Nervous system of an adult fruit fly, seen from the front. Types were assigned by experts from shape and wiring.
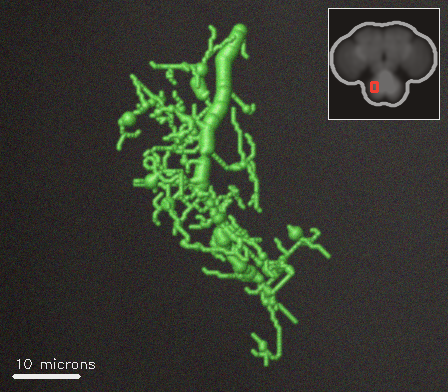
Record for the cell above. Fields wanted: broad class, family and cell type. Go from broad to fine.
ascending neuron; hemilineage 19B; AN19B032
